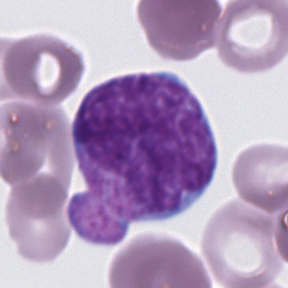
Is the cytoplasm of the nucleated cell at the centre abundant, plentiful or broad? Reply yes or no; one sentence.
No, its cytoplasm is scant rather than broad.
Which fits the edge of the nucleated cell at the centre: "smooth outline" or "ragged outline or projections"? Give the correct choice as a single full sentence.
This cell's outline is not smooth but rough.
